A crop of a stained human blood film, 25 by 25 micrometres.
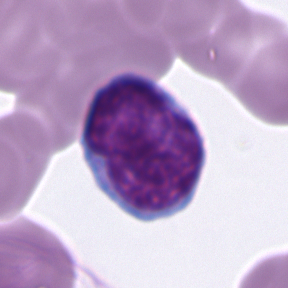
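Typical lymphocyte, with blue cytoplasm. Notice that the rim of cytoplasm is widest at the lower left of the cell. Neither granules nor vacuoles can be seen in the cytoplasm.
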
